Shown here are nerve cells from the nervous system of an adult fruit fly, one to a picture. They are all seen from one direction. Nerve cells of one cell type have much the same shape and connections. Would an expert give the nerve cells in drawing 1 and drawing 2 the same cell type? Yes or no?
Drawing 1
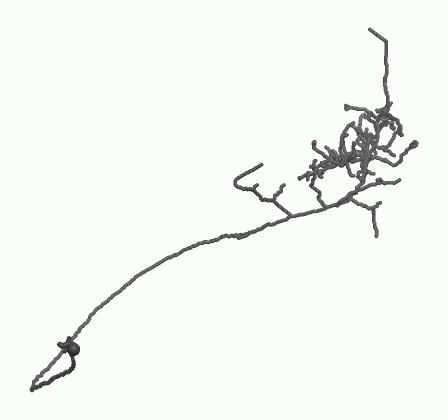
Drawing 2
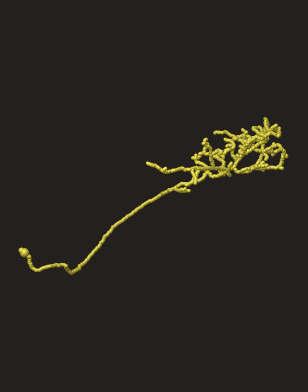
yes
